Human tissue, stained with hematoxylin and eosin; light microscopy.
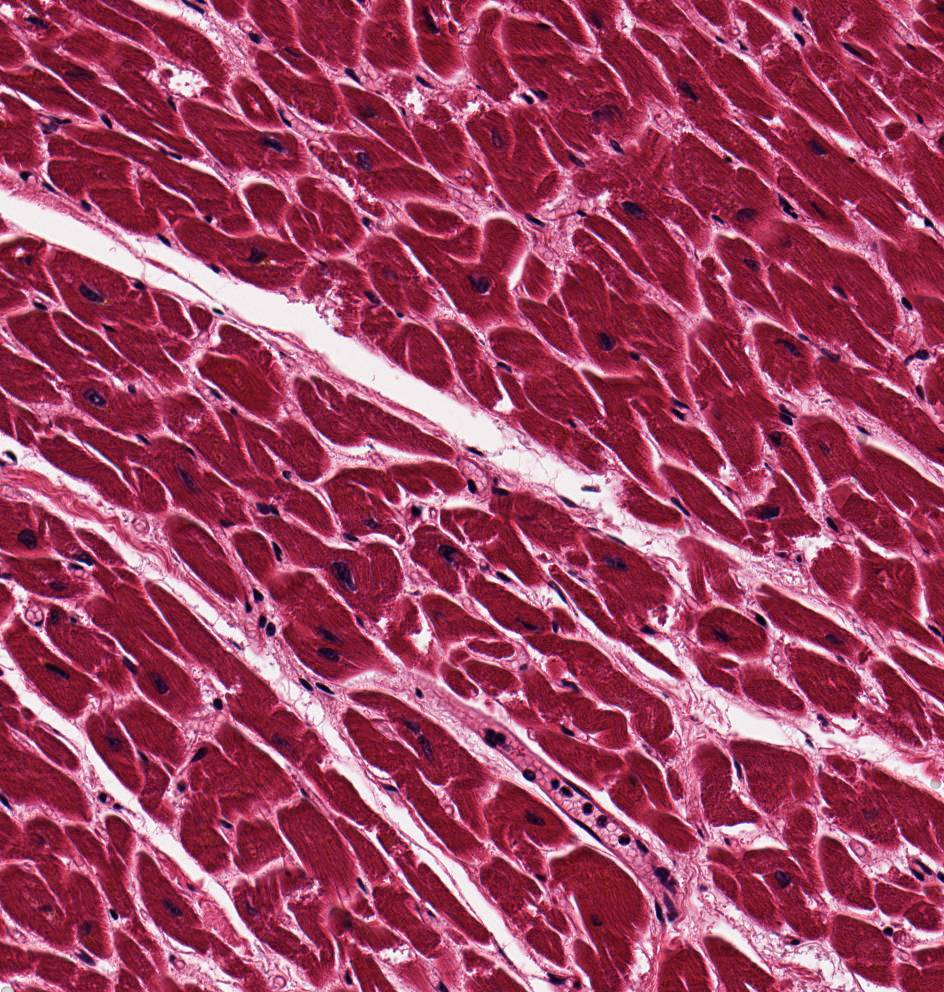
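Left ventricle of the heart: the muscle fibres branch and join rather than lying as separate parallel cylinders. Between them lie thin strands of loose pale pink connective tissue with small dark nuclei, and a small thin-walled vessel in the lower centre. No fat cells appear.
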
